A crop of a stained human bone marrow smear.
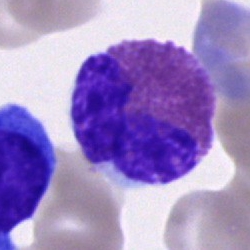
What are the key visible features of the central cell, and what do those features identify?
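This one's round in outline, with a dark nucleus lying along the left side and curving along the lower part of the cell. The chromatin is dark purple and coarsely clumped, and there's no nucleolus to be seen. It's an eosinophil.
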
